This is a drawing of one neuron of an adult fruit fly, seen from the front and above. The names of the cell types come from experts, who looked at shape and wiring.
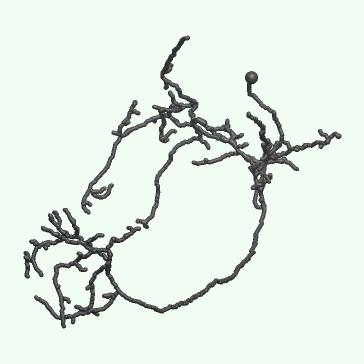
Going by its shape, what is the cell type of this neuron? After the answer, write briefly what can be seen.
Its cell type is AOTU056. This is a central-brain intrinsic neuron. Dozens of branch ends can be seen. In this view it is about as wide as it is tall.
